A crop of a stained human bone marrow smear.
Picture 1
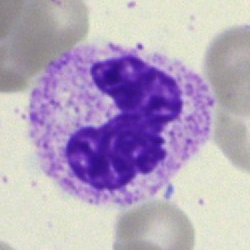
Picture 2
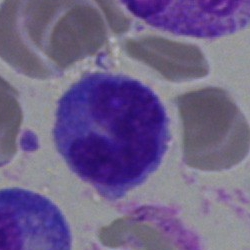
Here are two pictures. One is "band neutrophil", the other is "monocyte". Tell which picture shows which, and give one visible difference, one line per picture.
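In picture 1 we see a band neutrophil: Abundant pale pinkish-lilac cytoplasm surrounds the nucleus on all sides.
In picture 2 we see a monocyte: The nucleus fills most of the cell.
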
